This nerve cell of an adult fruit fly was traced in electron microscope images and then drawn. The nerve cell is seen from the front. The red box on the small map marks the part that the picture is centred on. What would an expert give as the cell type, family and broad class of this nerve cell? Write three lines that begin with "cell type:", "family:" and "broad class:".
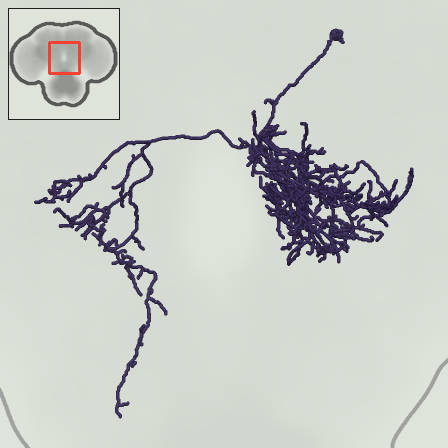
cell type: VES072
family: hemilineage 07B
broad class: central-brain intrinsic neuron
